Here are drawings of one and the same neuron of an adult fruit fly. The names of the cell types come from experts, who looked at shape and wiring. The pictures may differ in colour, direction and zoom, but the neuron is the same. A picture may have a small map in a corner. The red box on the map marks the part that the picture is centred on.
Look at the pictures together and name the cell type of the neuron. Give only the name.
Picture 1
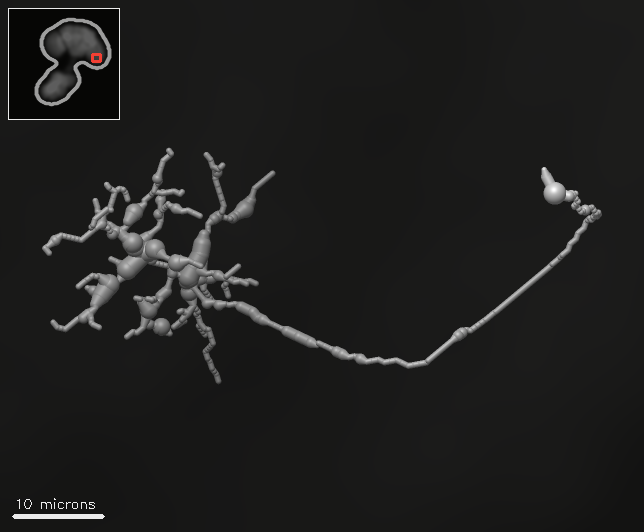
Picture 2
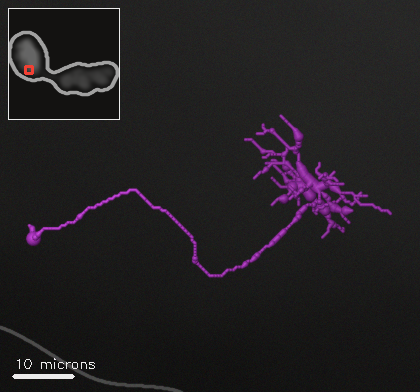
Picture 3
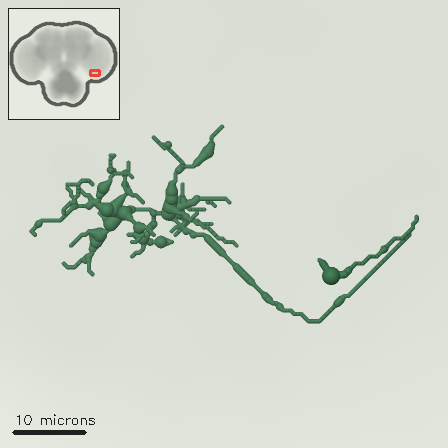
Dm8b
